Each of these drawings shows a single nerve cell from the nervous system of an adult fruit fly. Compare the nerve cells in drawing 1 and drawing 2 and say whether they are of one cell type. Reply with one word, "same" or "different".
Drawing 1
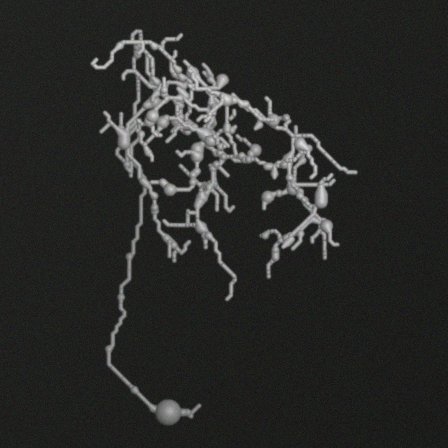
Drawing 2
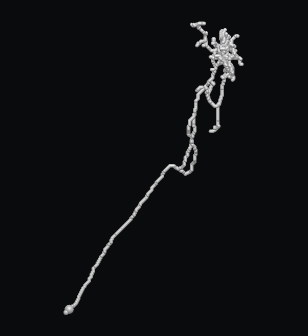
different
